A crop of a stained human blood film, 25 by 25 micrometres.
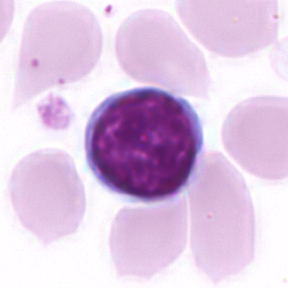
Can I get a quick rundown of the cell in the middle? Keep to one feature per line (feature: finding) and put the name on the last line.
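Nucleus: no indentation or notch
Chromatin: dark purple, coarsely clumped
Granules: none seen in cytoplasm
Vacuoles: none seen in cytoplasm
Name: typical lymphocyte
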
